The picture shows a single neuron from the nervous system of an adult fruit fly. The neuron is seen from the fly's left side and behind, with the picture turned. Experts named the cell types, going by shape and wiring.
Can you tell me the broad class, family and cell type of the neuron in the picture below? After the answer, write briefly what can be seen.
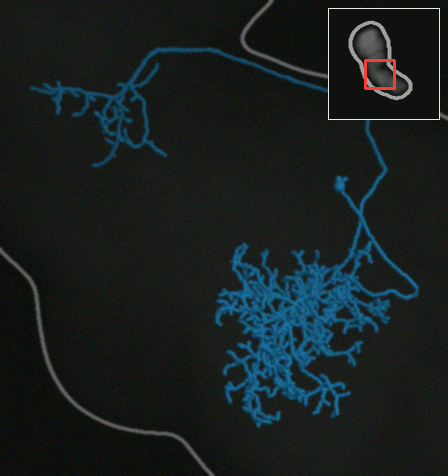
This is a nerve-cord intrinsic neuron. Its family is hemilineage 19A. It is of cell type IN19A014. Its cell body lies on the right of the picture. The picture shows dozens of branch ends.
